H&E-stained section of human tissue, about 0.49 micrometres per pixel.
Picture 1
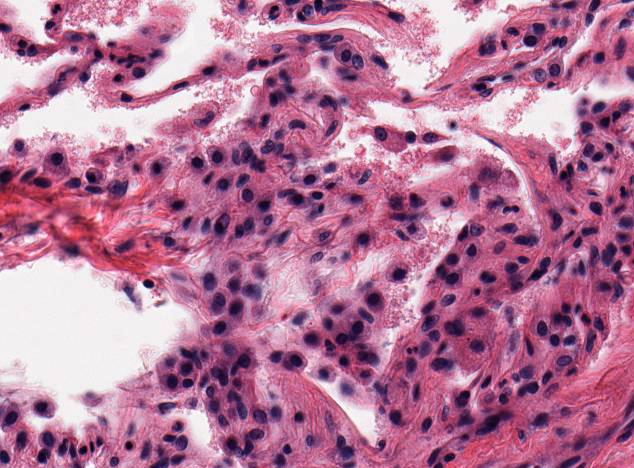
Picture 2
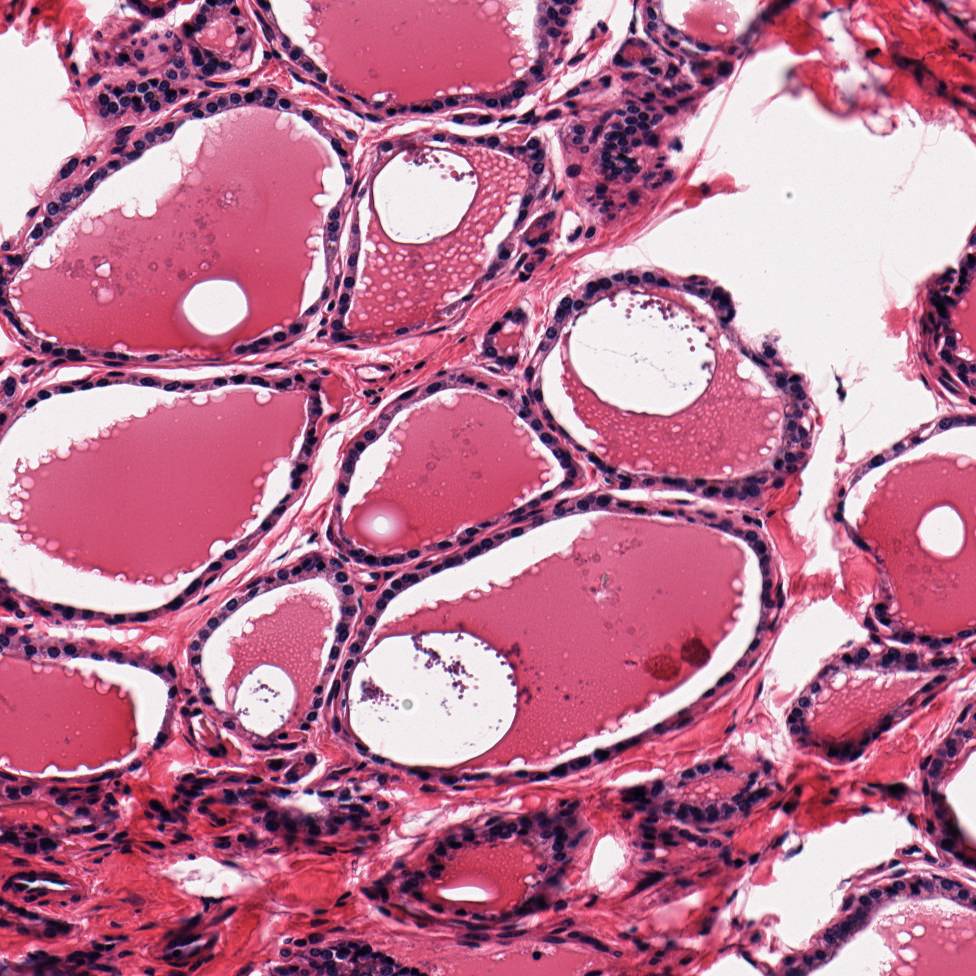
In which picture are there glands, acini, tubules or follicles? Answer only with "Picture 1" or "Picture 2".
Picture 2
